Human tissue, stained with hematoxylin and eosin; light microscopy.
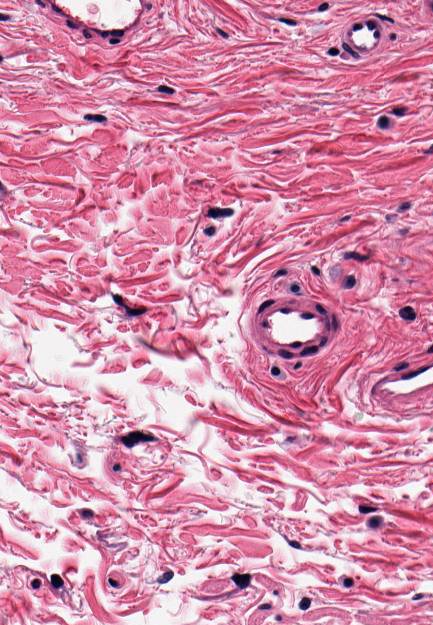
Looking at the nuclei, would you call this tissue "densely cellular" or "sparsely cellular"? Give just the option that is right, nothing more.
Sparsely cellular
